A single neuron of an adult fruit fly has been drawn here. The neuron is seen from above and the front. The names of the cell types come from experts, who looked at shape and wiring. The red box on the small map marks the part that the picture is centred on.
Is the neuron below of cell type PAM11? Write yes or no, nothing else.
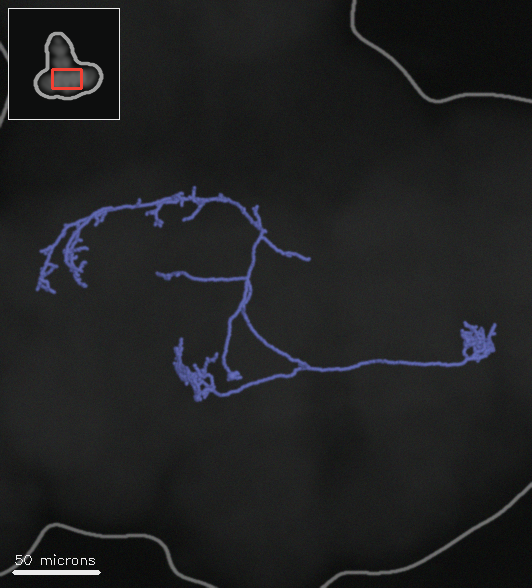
yes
